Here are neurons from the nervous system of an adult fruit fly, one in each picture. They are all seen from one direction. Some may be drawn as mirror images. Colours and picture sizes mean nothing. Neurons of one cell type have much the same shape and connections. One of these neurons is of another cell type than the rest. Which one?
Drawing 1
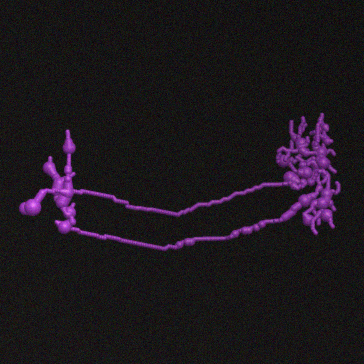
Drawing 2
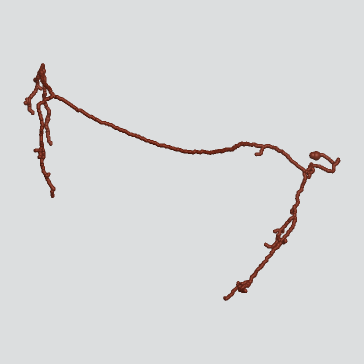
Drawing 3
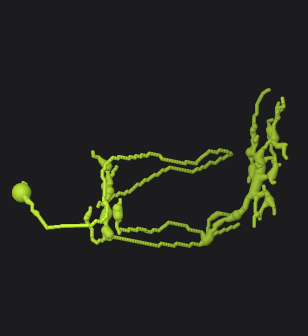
Drawing 2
